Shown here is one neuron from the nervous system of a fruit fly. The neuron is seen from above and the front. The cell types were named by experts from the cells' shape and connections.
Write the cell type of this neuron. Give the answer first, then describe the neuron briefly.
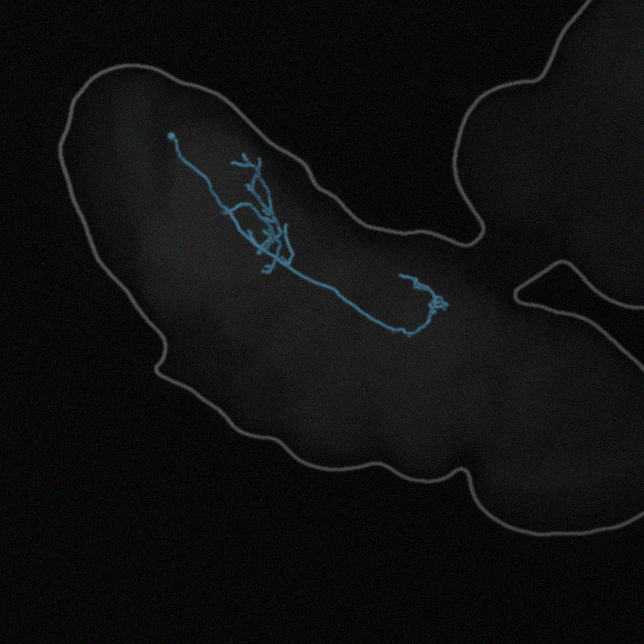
Its cell type is LT81. It is a visual projection neuron. The cell body is at the upper left of the picture. As drawn here it is wider than it is tall.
